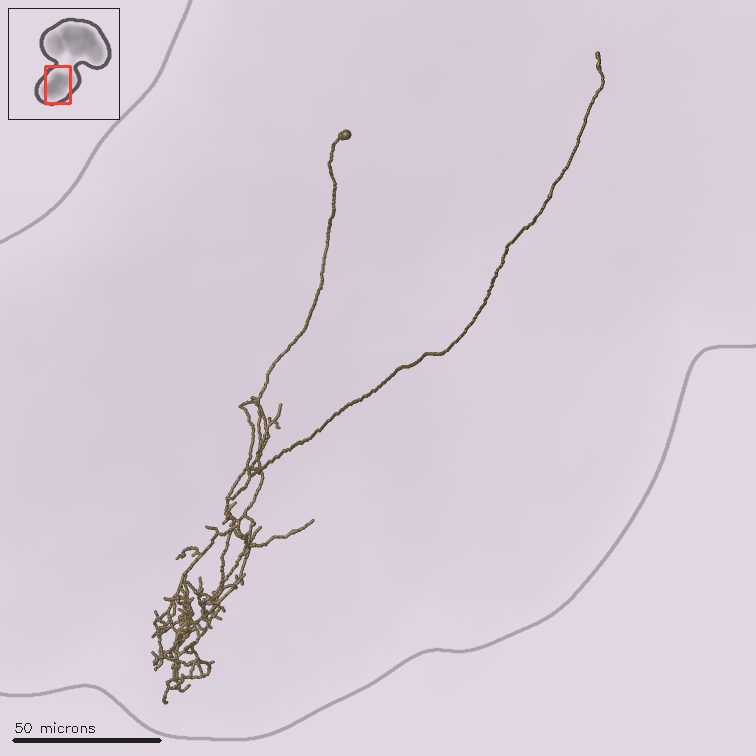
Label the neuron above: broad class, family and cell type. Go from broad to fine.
nerve-cord intrinsic neuron; hemilineage 23B; IN23B092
